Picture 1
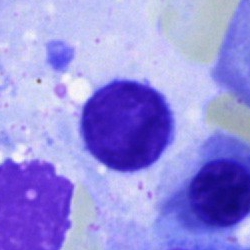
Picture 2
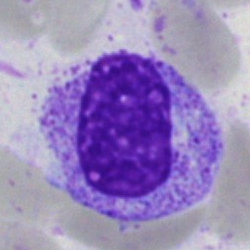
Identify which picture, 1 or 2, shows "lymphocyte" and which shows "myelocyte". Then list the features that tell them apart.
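Lymphocyte in picture 1; myelocyte in picture 2. Chromatin: picture 1 dense, dark purple; picture 2 dark purple, broken by several small pale round spots.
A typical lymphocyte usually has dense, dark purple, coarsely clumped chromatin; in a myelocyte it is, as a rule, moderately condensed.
Nucleolus: none seen in picture 1.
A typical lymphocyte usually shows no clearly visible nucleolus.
Picture 2 cytoplasm: a moderate pale lilac rim around the nucleus, with a paler zone holding fewer granules beside the nucleus's right edge.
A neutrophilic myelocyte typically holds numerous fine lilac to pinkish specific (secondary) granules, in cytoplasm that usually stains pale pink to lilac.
Picture 1: a round clear white spot against the upper-left edge of the cell. Picture 2: pale grey cells without nuclei close around the cell on several sides.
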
